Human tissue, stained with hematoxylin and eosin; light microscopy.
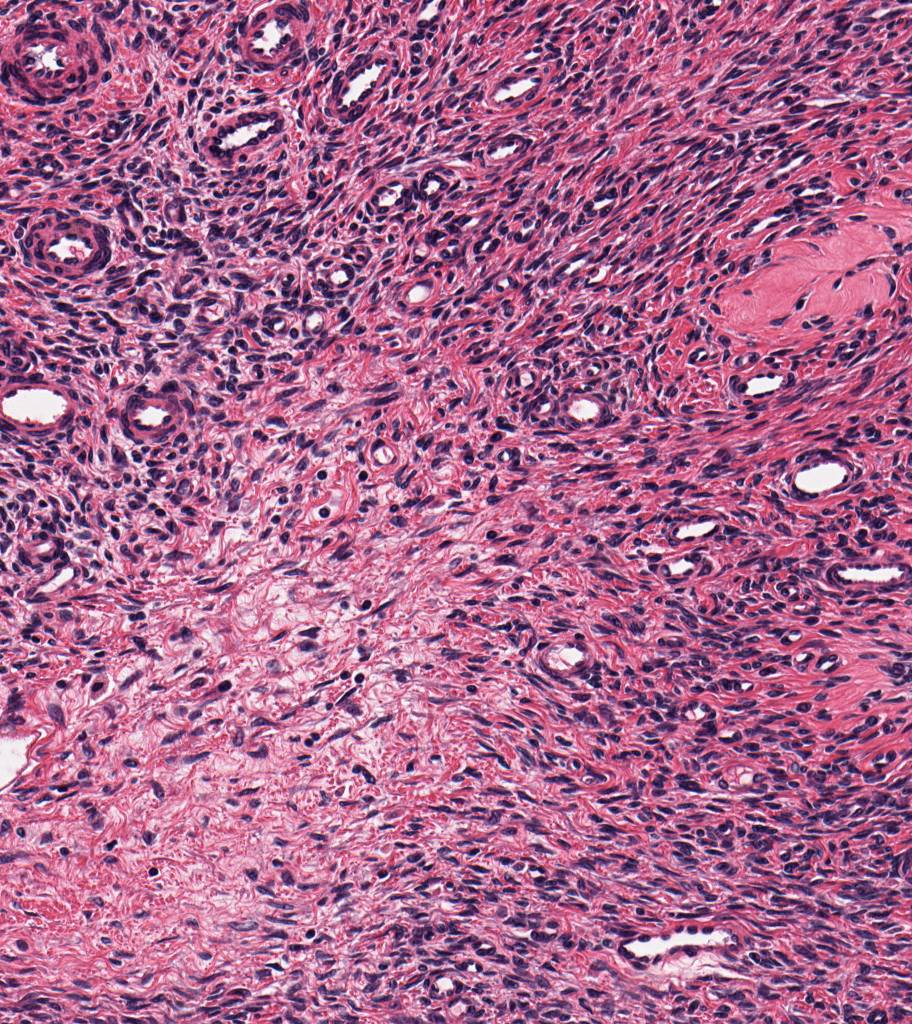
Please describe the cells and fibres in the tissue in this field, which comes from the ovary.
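There's a paler, looser zone in the lower left and centre, with fewer cells and wispy pink fibres. The stromal cells have dark oval to spindle nuclei and scant, poorly defined cytoplasm. Most vessel lumens look empty and white, with few red blood cells. No fat cells are present anywhere.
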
